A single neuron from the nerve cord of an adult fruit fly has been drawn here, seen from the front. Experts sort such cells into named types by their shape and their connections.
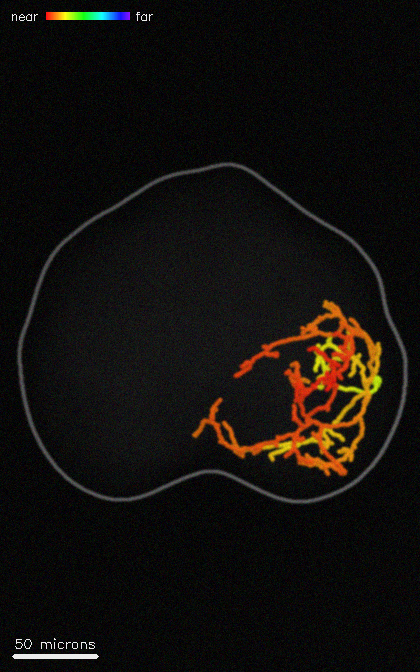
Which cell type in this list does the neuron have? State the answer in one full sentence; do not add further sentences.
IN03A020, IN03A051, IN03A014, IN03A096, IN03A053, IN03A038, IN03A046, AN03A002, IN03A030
This neuron is classified under the cell type IN03A051.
